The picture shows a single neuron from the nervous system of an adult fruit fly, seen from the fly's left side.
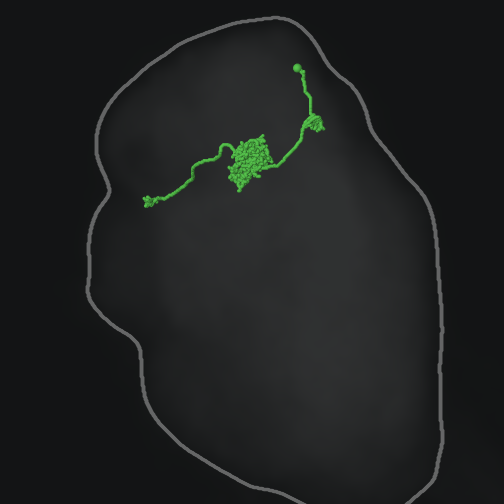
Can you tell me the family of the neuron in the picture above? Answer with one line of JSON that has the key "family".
{"family": "class CX"}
